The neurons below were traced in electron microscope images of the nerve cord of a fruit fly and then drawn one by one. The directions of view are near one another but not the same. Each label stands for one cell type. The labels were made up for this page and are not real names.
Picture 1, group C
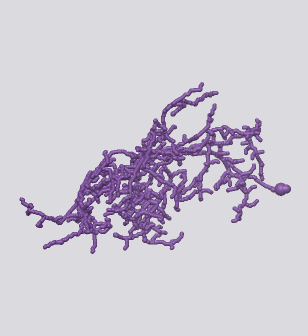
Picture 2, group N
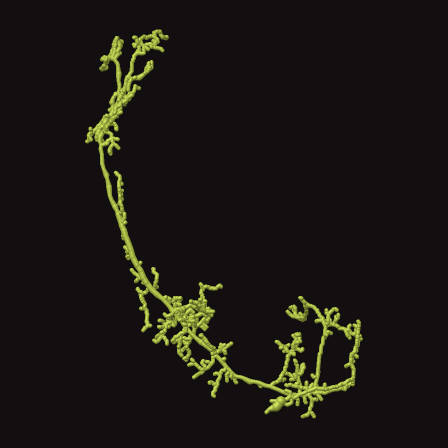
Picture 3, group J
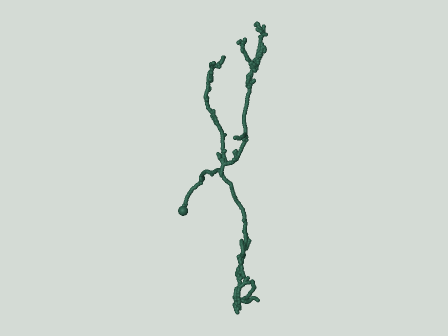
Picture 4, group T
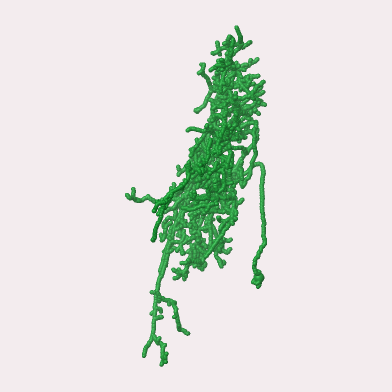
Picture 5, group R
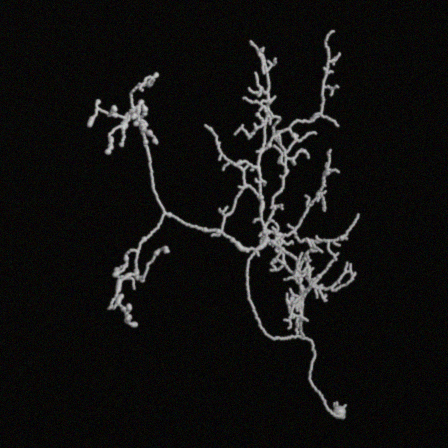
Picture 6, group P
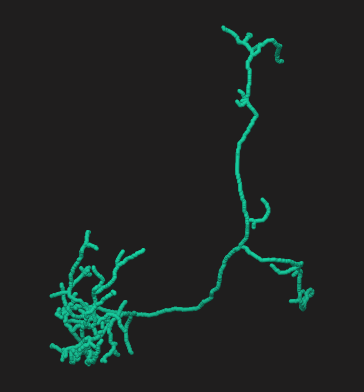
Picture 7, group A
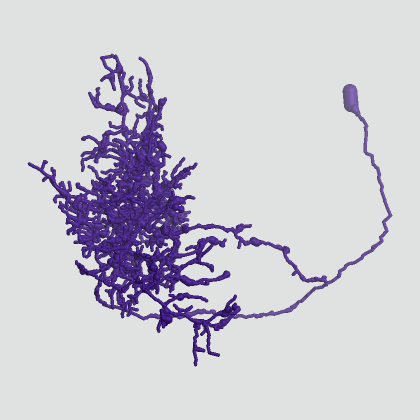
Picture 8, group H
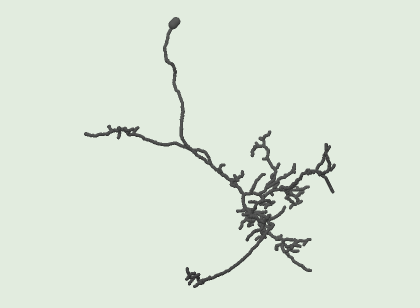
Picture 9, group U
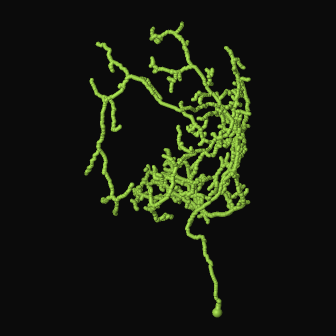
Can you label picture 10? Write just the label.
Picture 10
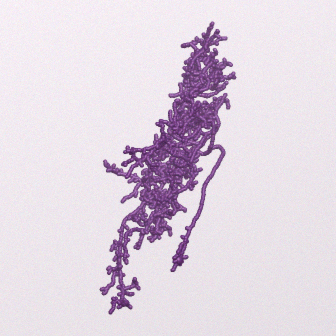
group T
